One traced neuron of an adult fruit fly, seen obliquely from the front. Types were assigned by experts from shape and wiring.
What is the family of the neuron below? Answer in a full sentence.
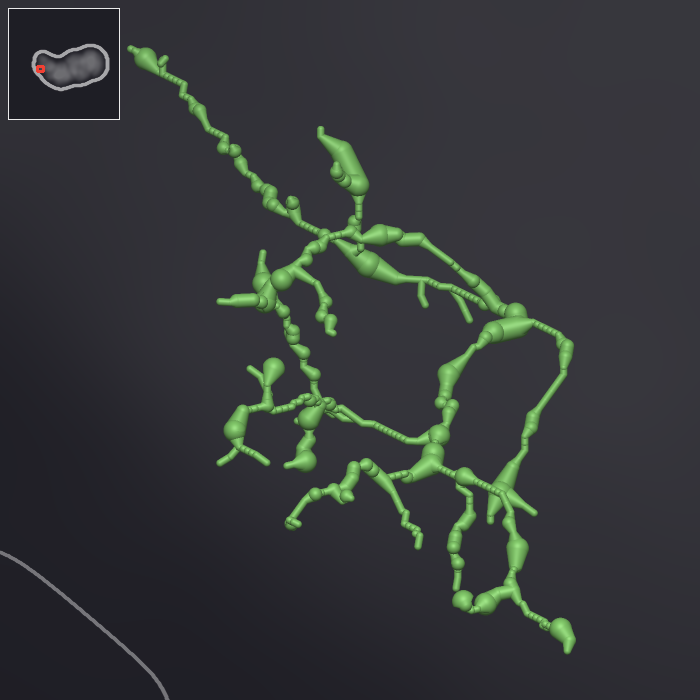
The family is class mechanosensory tactile.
